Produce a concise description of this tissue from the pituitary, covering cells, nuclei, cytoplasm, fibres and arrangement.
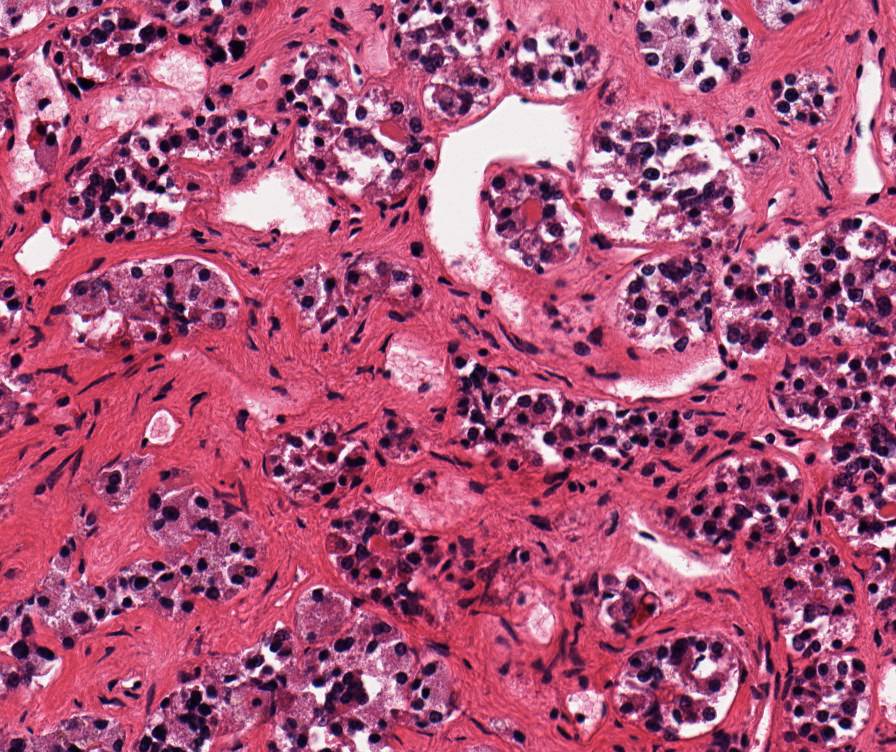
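You've got rounded nests of cells spread over the whole field, with bands of stroma running between them. That stroma is dense pink collagen. The cells in the nests have round, darkly stained nuclei. In the centres of many nests, the cells lie loosely apart from each other.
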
